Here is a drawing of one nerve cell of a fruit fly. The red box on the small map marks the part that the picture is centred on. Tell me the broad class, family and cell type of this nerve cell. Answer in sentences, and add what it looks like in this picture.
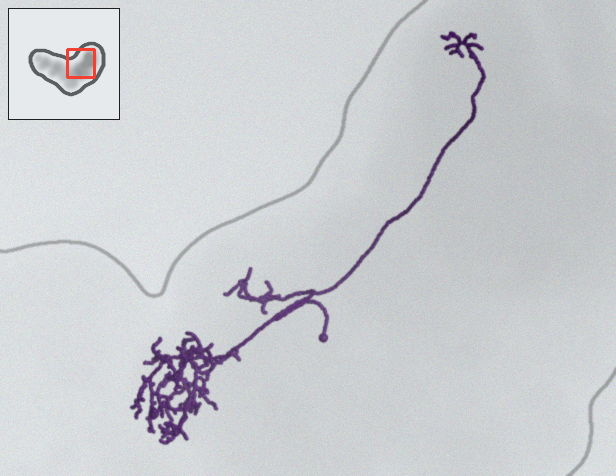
Its broad class is central-brain intrinsic neuron. The family is hemilineage LHd1. The cell type is LHAD3a1. The cell body can be seen at the bottom of the picture. Dozens of branch ends can be seen.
